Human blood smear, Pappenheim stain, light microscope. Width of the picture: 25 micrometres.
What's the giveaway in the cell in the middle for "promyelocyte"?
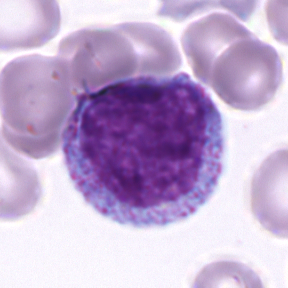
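Let's look at this cell together, beginning with the nucleus, which takes up most of it and measures about 12 micrometres across. Notice the chromatin: dark purple, with a mottled, patchy texture. Now turn to the cytoplasm, which is pale blue. Scattered through it you can see fine reddish-purple granules. This is the promyelocyte you asked about.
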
